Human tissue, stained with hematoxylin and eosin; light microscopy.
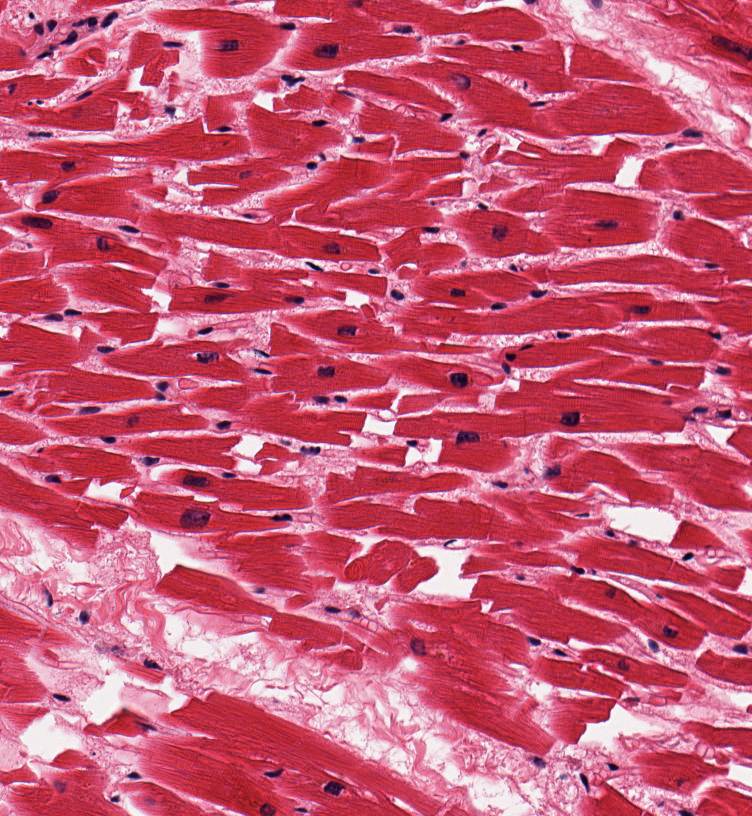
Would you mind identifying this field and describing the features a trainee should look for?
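Myocardium is the tissue shown in this field. Its striated muscle fibres fill most of the field, run broadly left to right, and branch to join neighbouring fibres instead of lying as separate unbranched cylinders. Each muscle cell has a single oval nucleus placed centrally within the fibre, and the cytoplasm stains a deep, even red with eosin.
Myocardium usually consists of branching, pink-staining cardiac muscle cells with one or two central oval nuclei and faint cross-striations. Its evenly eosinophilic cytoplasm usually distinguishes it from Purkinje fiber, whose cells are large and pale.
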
